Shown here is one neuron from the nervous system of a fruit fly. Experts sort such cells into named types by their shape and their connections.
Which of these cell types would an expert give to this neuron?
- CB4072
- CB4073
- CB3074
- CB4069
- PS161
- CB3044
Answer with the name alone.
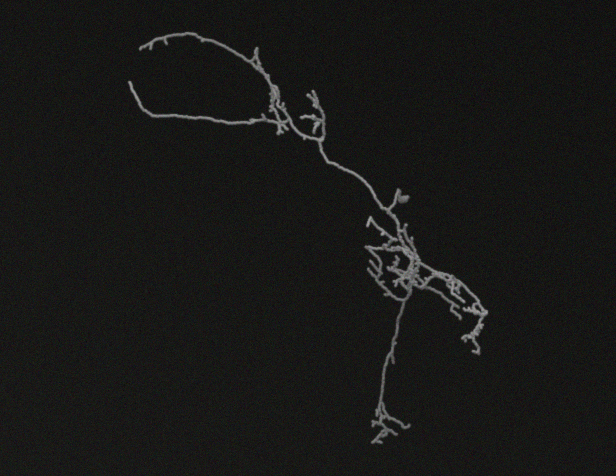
CB3074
